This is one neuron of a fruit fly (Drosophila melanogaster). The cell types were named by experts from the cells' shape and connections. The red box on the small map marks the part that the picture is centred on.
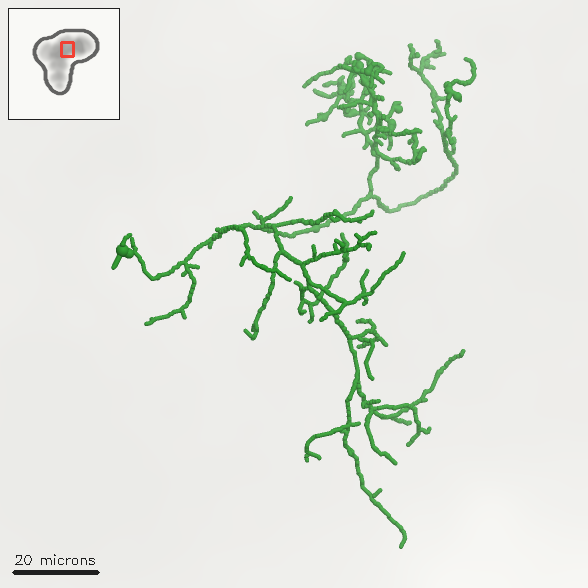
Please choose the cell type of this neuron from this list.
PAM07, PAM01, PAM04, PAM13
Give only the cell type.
PAM01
